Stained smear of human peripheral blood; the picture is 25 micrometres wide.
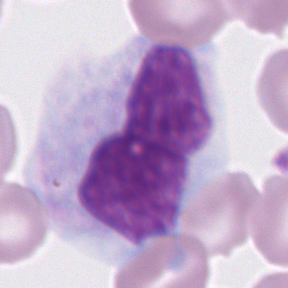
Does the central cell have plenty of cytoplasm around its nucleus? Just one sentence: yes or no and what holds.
Yes, this cell has broad cytoplasm around its nucleus.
